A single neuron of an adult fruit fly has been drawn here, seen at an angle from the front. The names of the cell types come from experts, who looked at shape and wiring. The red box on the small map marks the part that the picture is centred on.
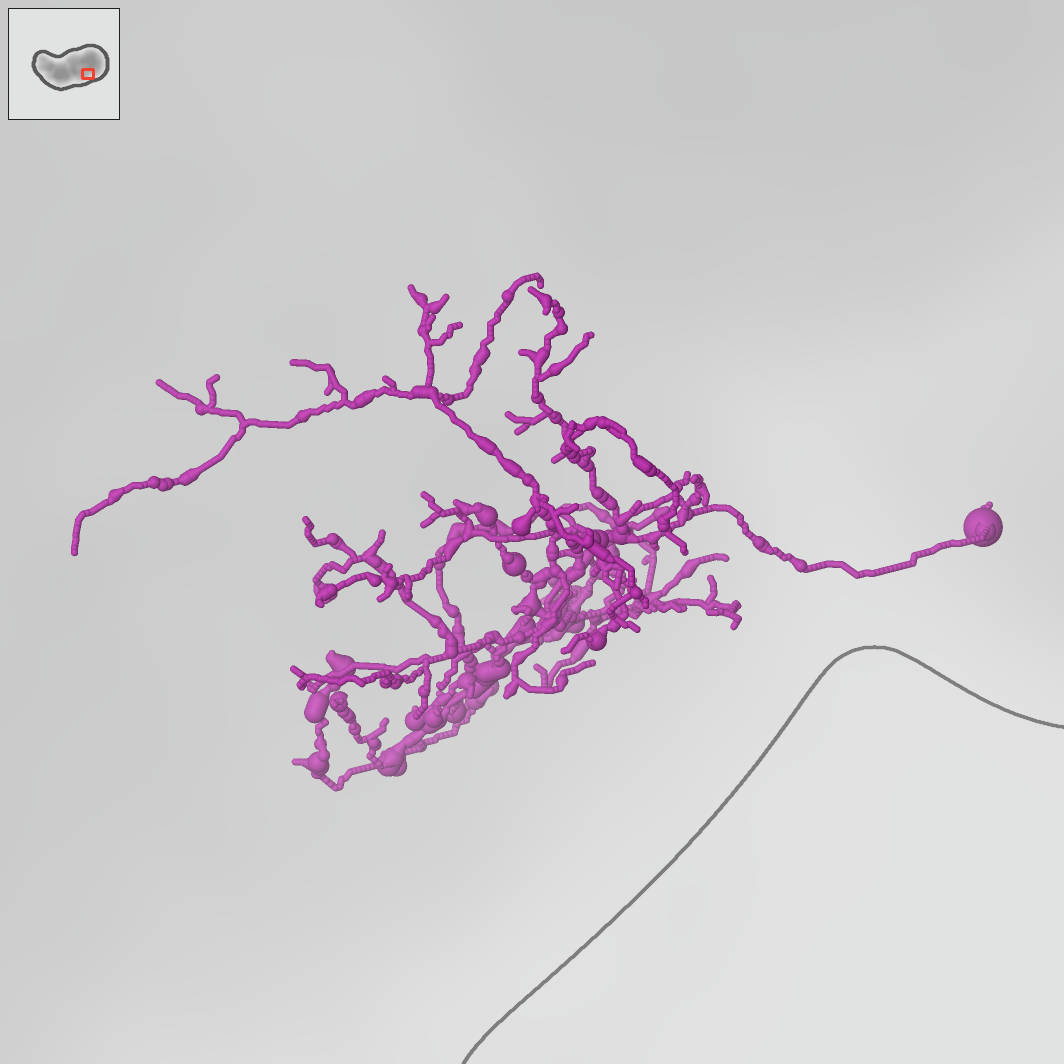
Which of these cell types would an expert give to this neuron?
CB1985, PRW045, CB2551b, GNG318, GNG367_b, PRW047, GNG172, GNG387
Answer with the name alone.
GNG318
